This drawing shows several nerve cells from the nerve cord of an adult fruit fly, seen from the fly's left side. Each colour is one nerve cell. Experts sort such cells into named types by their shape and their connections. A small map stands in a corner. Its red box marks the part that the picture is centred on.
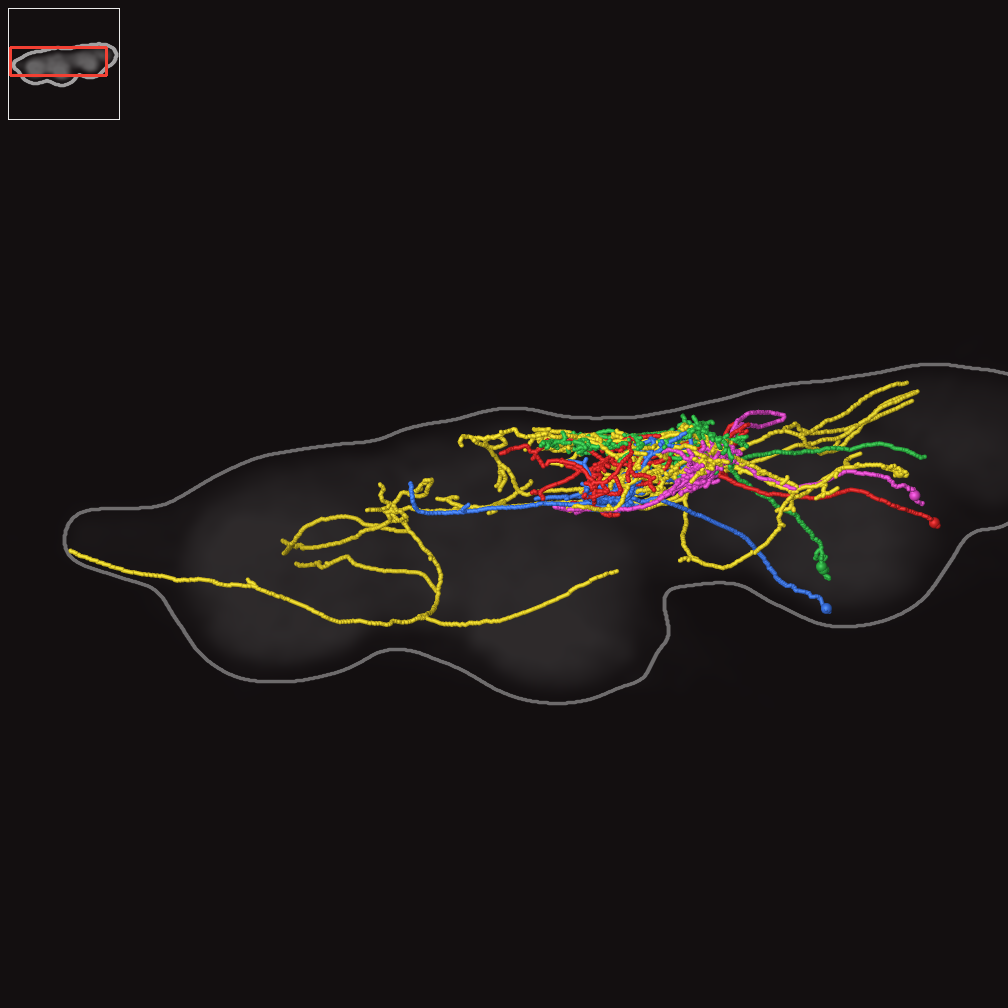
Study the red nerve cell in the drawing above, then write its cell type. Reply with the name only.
IN06A093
